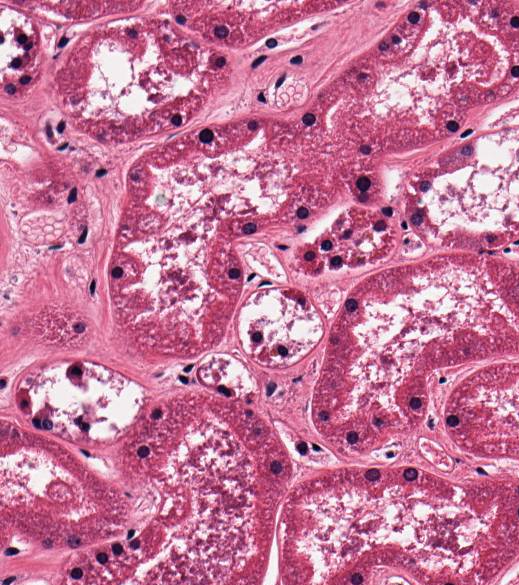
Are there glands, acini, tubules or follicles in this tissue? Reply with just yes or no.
Yes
